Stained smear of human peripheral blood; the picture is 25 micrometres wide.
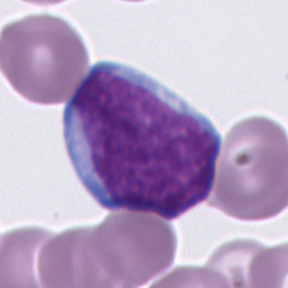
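Myeloblast: the cell in the middle of this stained blood smear. Its chromatin is finely mottled purple throughout, with no large solid dark clumps. Next, the cytoplasm is widest on the left side, where it forms a pale crescent beside the nucleus. Granules cannot be seen in it, and it shows no vacuoles.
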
